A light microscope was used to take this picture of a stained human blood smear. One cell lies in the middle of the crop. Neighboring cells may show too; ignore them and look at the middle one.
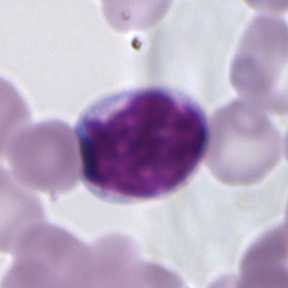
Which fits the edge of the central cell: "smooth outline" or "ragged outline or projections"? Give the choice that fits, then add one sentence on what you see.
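Smooth outline. The cell has a smooth oval outline.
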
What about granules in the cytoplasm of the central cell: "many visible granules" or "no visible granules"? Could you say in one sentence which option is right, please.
There are no visible granules in its cytoplasm.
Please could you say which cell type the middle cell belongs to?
large granular lymphocyte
